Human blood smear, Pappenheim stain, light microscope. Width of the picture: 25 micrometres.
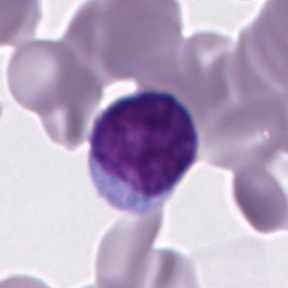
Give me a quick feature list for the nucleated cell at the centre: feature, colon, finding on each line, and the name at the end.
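Chromatin: dark purple, coarsely clumped, paler patches between the clumps
Cytoplasm: a narrow crescent, mainly along the lower left side
Granules: no coarse granules in the cytoplasm
Outline: smooth, no projections
Name: typical lymphocyte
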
